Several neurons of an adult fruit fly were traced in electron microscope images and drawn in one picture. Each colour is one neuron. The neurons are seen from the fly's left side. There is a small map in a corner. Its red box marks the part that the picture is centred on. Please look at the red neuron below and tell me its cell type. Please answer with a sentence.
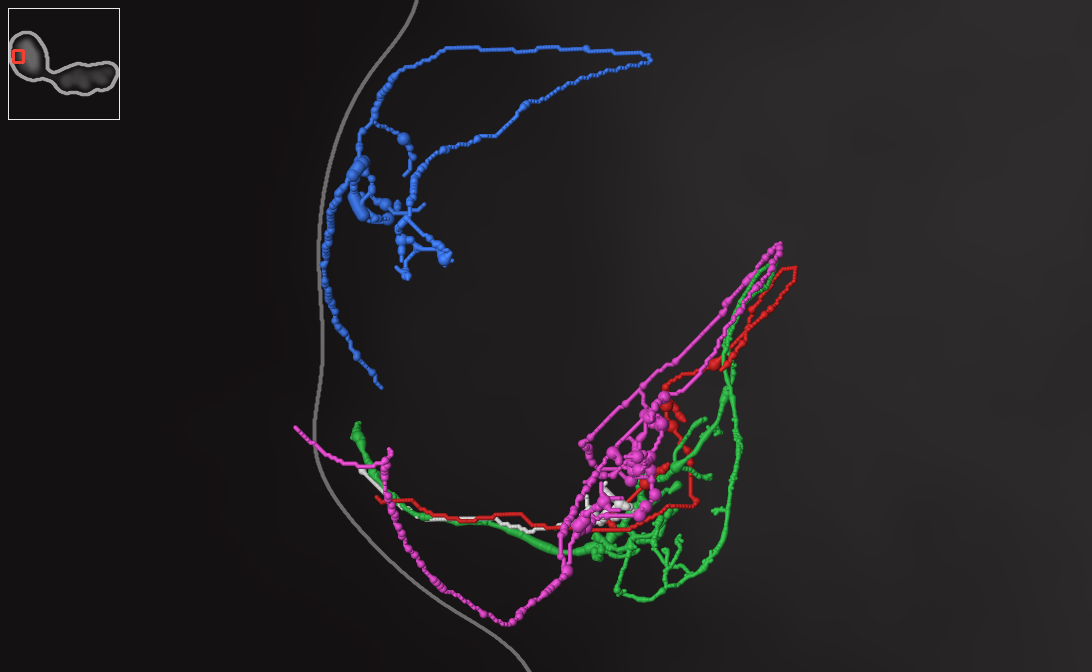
The cell type is ORN_VM6m.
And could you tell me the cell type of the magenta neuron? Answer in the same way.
The cell type is ORN_VC5.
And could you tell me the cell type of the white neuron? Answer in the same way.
The cell type is ORN_VM1.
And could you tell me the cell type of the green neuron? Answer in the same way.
The cell type is ORN_VM6v.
